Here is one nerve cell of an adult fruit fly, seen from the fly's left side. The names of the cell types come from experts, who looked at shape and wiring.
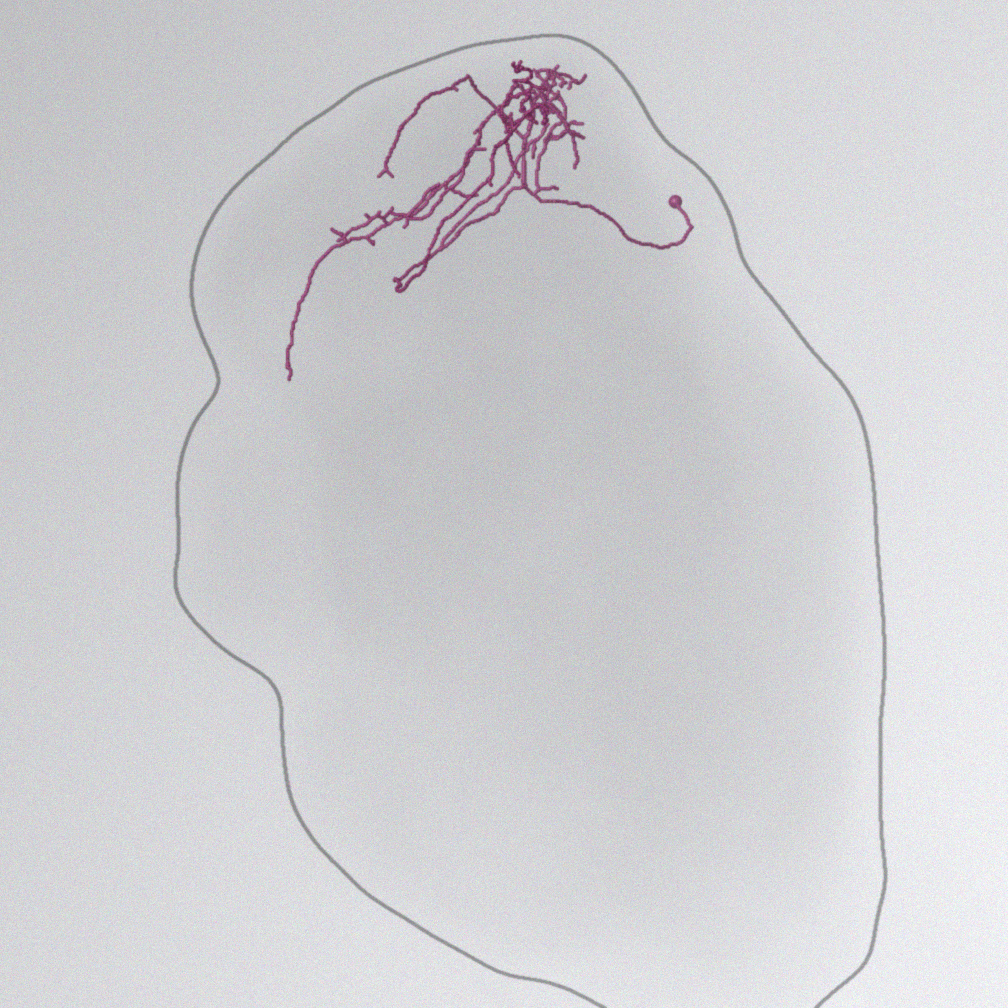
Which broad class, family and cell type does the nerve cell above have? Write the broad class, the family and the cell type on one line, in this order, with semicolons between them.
central-brain intrinsic neuron; hemilineage DL2_dorsal; SMP187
